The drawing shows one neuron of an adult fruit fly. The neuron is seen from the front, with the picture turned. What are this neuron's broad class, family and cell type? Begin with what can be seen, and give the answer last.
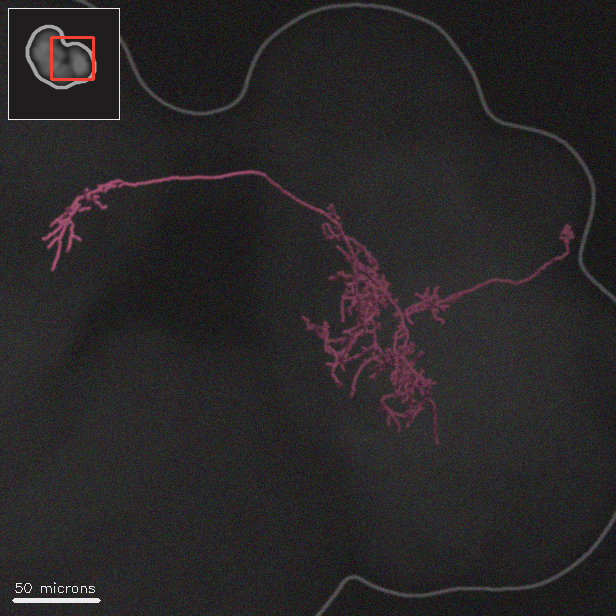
From left to right in the picture it spans about 300 microns. The picture shows dozens of branch ends. It is an ascending neuron. The family is hemilineage 06B. Its cell type is AN06B051.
